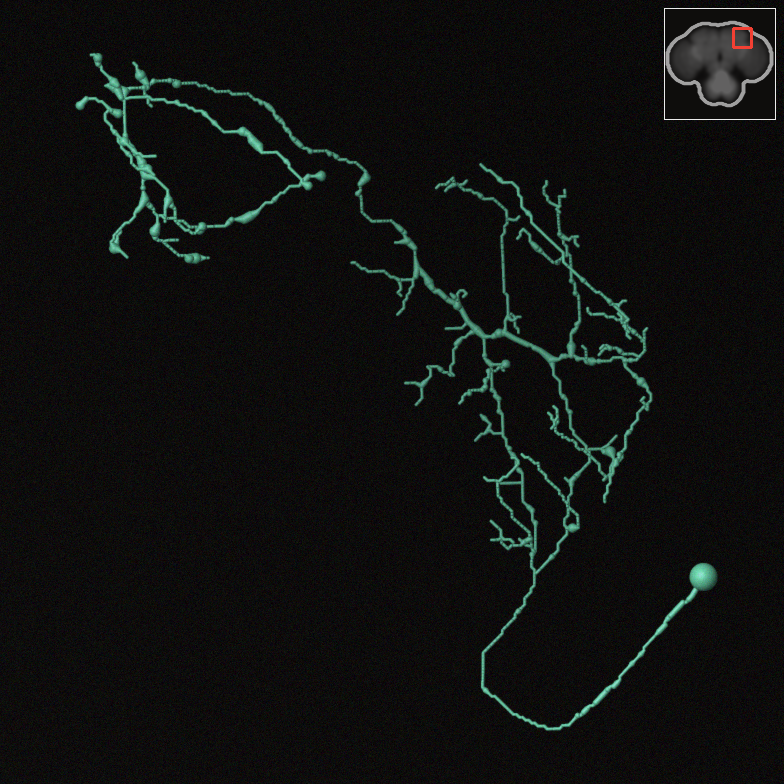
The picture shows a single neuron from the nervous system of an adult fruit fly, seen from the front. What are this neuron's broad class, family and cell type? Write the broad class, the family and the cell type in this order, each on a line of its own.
central-brain intrinsic neuron
hemilineage LHa3
CB2907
